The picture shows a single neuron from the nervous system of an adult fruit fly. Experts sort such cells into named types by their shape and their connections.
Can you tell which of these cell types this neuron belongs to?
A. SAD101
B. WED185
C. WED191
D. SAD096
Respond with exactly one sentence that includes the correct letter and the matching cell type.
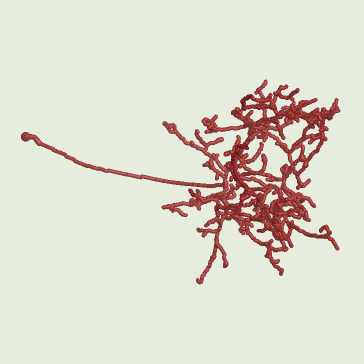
In terms of cell type, the neuron is SAD101, option A.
